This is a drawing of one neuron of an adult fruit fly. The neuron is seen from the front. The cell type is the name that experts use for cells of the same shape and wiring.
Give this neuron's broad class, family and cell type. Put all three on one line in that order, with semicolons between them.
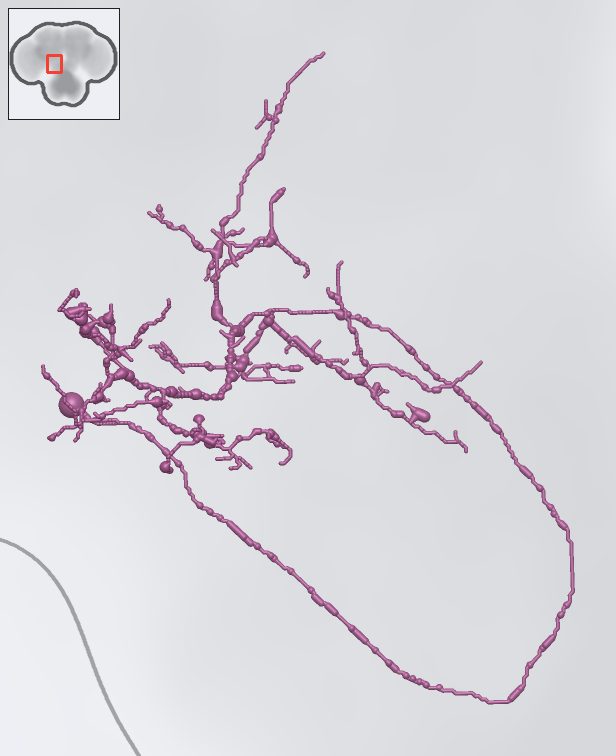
central-brain intrinsic neuron; hemilineage LB3; CB1601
